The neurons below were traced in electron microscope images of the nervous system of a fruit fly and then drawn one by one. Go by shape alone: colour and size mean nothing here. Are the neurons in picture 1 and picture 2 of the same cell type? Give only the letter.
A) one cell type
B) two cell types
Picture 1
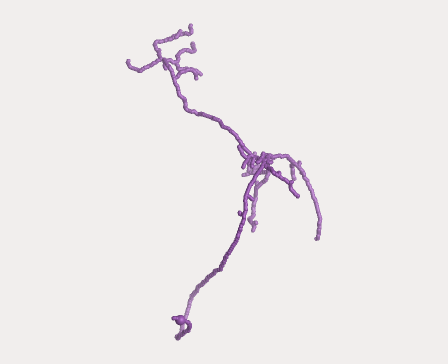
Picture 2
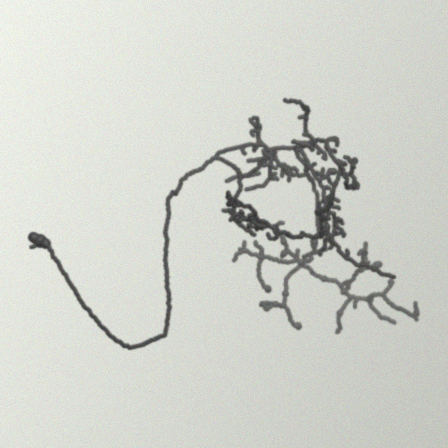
B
